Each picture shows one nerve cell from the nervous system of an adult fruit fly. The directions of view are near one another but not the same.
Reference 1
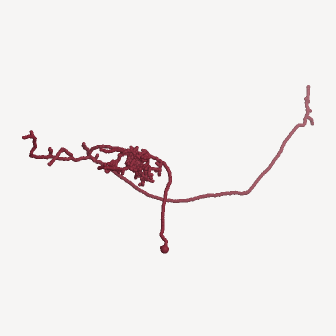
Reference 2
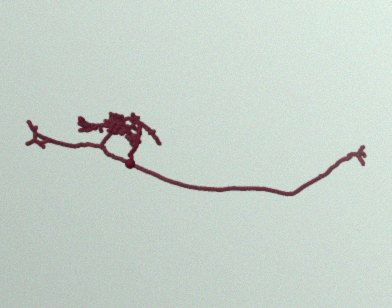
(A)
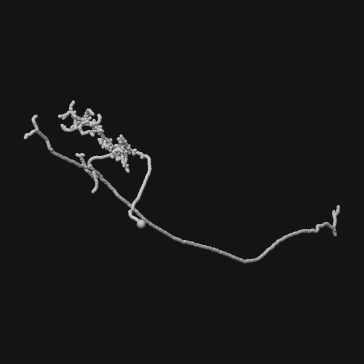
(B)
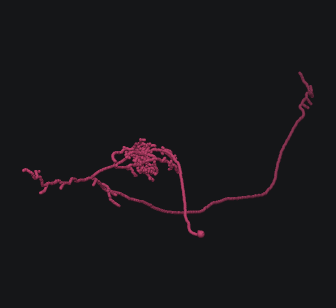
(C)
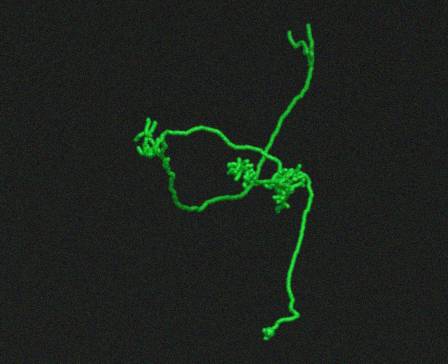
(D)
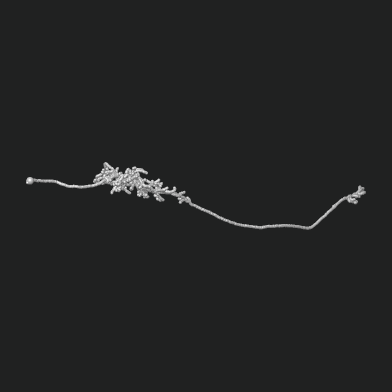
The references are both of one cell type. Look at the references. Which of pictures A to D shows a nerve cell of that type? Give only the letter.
B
